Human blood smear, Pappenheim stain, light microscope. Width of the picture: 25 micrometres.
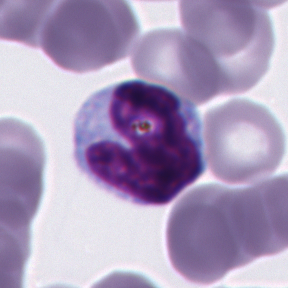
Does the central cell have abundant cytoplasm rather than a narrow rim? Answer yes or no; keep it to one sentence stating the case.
No, the cell does not have plenty of cytoplasm; its nucleus fills most of it.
